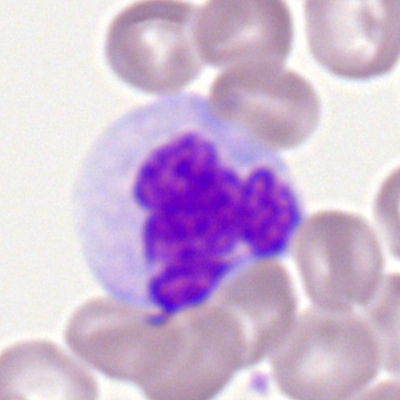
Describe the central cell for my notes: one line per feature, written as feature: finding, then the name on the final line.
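Outline: roughly round, and smooth all the way.
Nucleus: irregular, folded into several lobes with notches between.
Cytoplasm: plentiful, a wide zone to the left of and above the nucleus.
Colour: a pale lilac-blue in that cytoplasm.
Name: monocyte.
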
